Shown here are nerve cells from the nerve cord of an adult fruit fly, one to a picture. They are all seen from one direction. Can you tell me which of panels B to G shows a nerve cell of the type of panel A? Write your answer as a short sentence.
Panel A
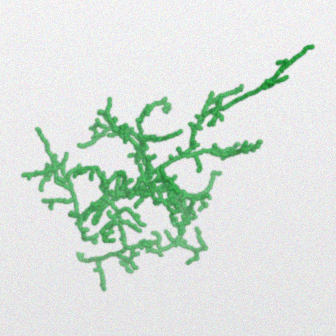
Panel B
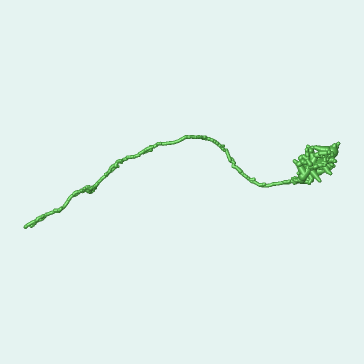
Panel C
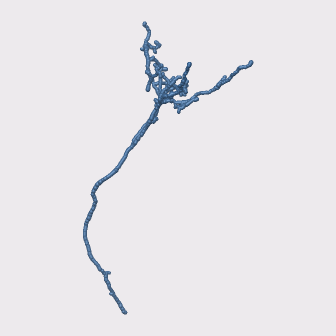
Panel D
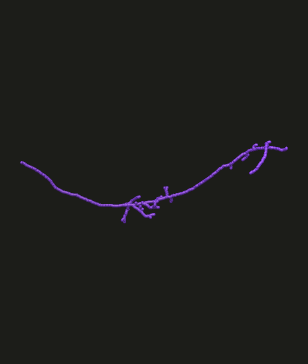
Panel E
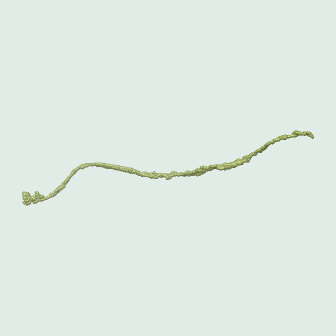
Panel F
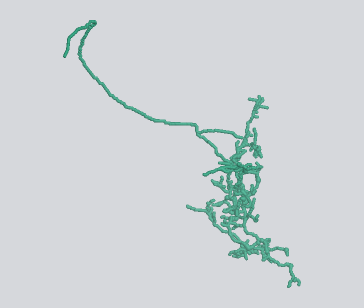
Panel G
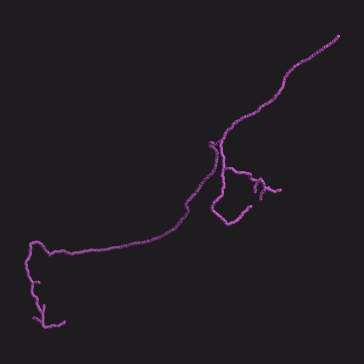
Panel E shows a nerve cell of the same cell type.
